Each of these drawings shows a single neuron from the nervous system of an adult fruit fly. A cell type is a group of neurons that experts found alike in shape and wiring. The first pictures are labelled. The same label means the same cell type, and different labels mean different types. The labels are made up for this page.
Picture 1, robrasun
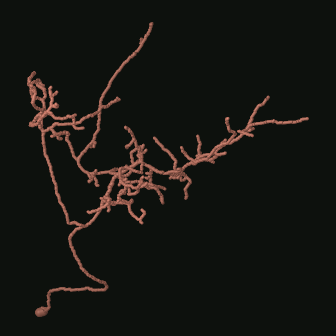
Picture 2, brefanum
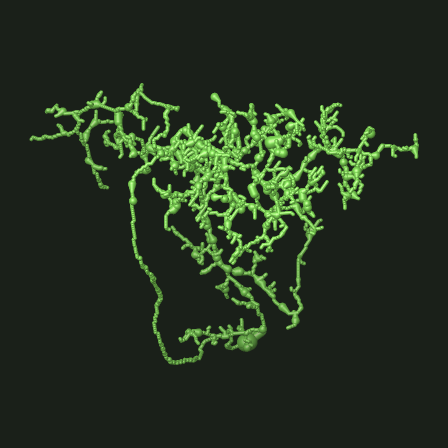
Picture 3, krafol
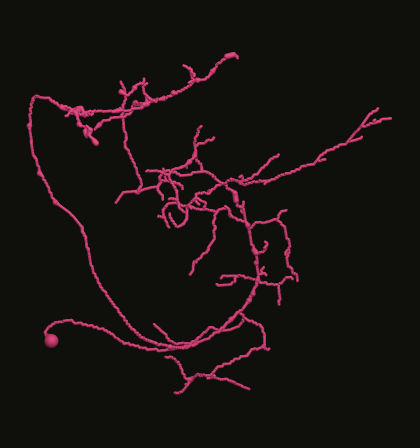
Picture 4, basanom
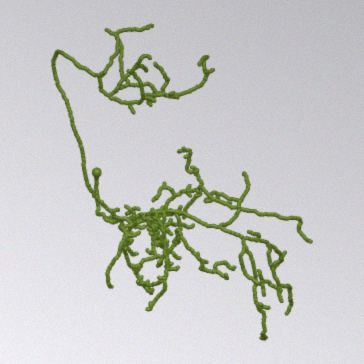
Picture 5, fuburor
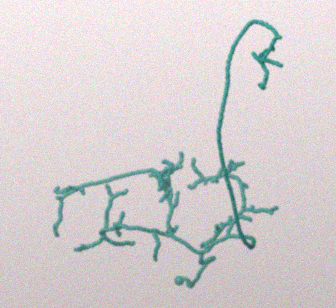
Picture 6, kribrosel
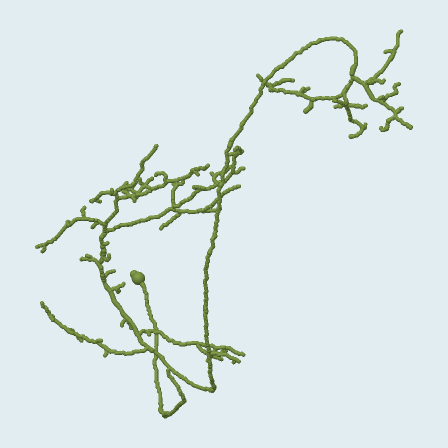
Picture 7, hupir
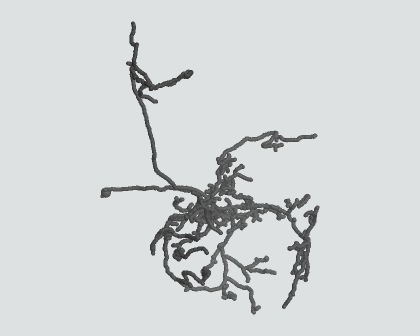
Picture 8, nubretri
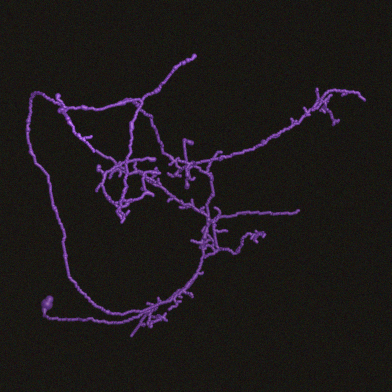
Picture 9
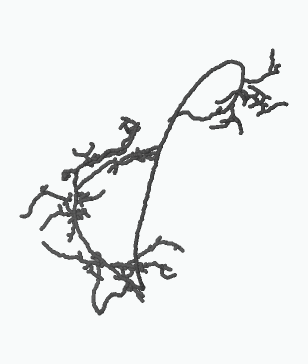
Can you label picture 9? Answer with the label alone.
kribrosel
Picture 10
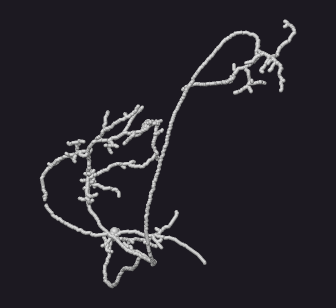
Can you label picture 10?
kribrosel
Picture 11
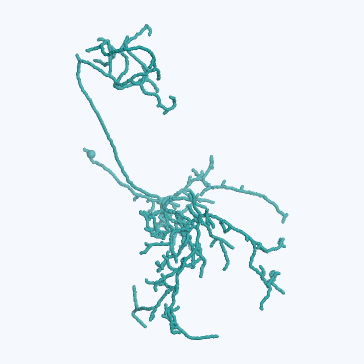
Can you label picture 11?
basanom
